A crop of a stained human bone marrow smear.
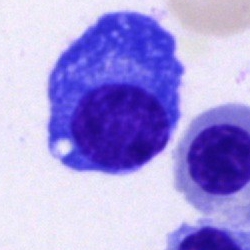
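Plasma cell in a stained human bone marrow smear. The nucleus stains dark purple throughout, and the abundant cytoplasm is deep blue, with paler mottled patches above the nucleus. A single small clear vacuole lies at the lower left edge of the cytoplasm.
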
